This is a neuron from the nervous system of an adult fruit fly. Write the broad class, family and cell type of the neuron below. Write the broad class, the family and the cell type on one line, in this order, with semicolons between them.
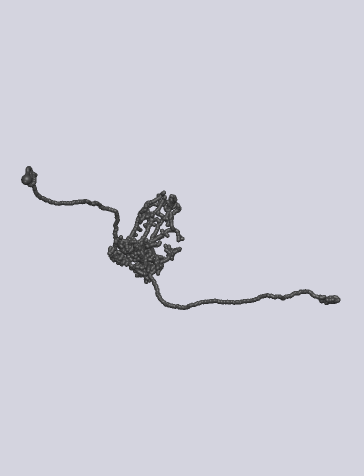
central-brain intrinsic neuron; class CX; FC2A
